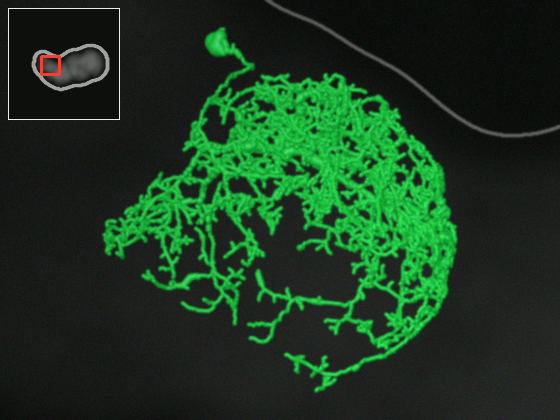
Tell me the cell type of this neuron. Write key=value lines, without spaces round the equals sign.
cell_type=IN20A.22A001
